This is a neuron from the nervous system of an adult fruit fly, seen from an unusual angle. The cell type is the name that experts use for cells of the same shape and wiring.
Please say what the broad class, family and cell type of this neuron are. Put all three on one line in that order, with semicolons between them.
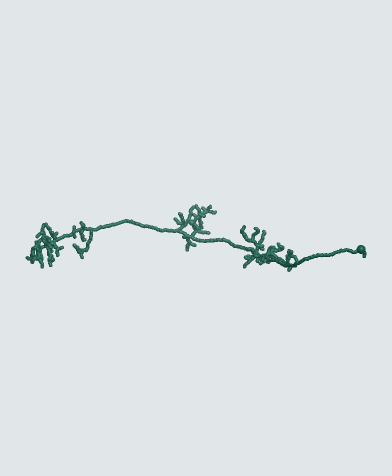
optic-lobe intrinsic neuron; TmY; TmY17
